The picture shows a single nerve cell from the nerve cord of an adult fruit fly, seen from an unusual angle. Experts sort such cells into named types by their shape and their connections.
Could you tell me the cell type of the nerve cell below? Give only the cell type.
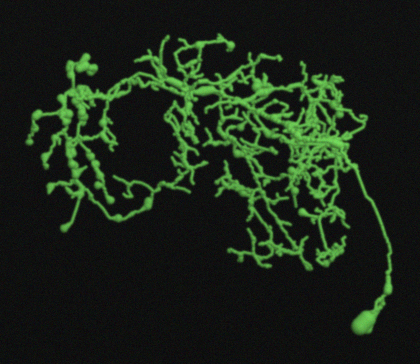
IN06A064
